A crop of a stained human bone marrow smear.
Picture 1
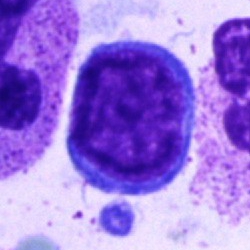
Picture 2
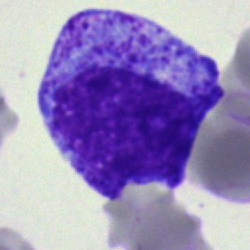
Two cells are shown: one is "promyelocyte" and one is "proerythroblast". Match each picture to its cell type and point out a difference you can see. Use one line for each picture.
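The cell in picture 1 is a proerythroblast. No granules are seen in the cytoplasm.
The cell in picture 2 is a promyelocyte. Numerous dark purple granules are scattered through the cytoplasm.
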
